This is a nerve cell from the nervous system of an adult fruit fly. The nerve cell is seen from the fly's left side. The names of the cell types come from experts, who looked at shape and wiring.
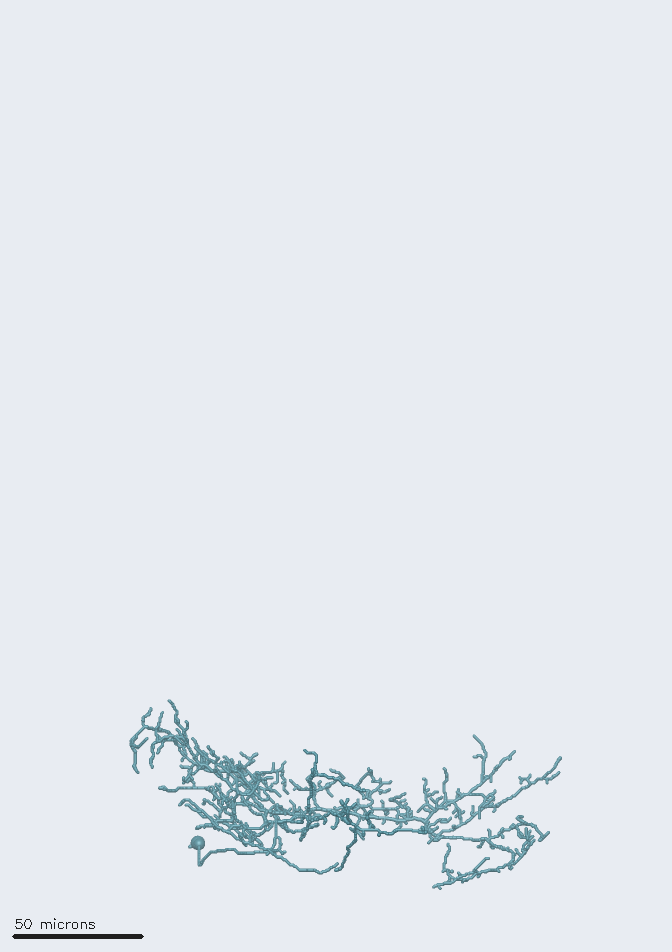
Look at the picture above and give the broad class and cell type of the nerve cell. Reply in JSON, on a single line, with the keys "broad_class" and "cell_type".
{"broad_class": "central-brain intrinsic neuron", "cell_type": "GNG189"}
